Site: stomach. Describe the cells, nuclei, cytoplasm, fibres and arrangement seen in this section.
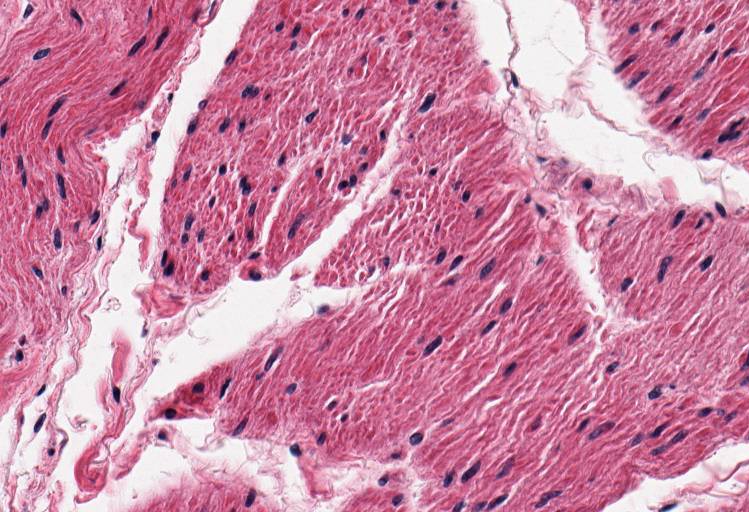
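The bundles seem to run in different directions: in some the cells are cut lengthwise, in others across. Up in the upper centre, the cells are cut across, so they show as small rounded pink profiles. Nuclei stain dark blue-purple; they are elongated and spindle-shaped, scattered singly among the cells. As for the cytoplasm, it is pink and finely fibrillar, and I can see no cross-striations.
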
